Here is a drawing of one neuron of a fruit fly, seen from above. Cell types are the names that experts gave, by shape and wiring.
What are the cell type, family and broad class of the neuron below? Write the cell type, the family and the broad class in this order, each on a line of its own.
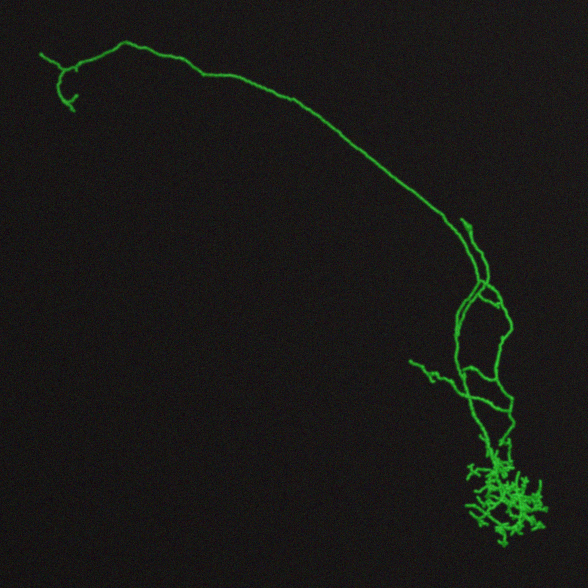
CB1924
hemilineage LHd1
central-brain intrinsic neuron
